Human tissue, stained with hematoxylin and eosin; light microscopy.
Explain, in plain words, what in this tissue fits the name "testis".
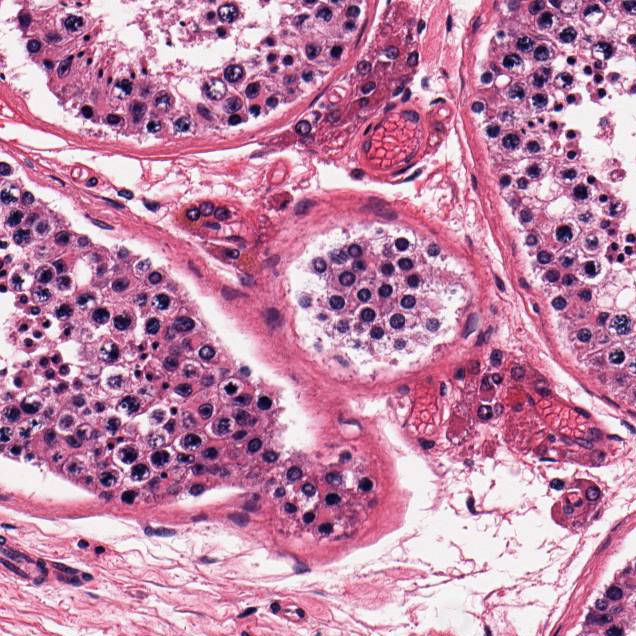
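It's testis. The large tubules at left, top and right are lined by an epithelium many cells thick.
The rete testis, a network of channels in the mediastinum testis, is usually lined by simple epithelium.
These tubules, many cells thick, are not those channels. Many cells in them have large round nuclei with coarse dark chromatin set in pale cytoplasm. The central round tubule looks different: a largely pale, open space with round cells scattered loosely through it. At the lower right the stroma is loose, pale and wispy.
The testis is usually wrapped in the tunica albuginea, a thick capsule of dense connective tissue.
That loose stroma isn't it.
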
